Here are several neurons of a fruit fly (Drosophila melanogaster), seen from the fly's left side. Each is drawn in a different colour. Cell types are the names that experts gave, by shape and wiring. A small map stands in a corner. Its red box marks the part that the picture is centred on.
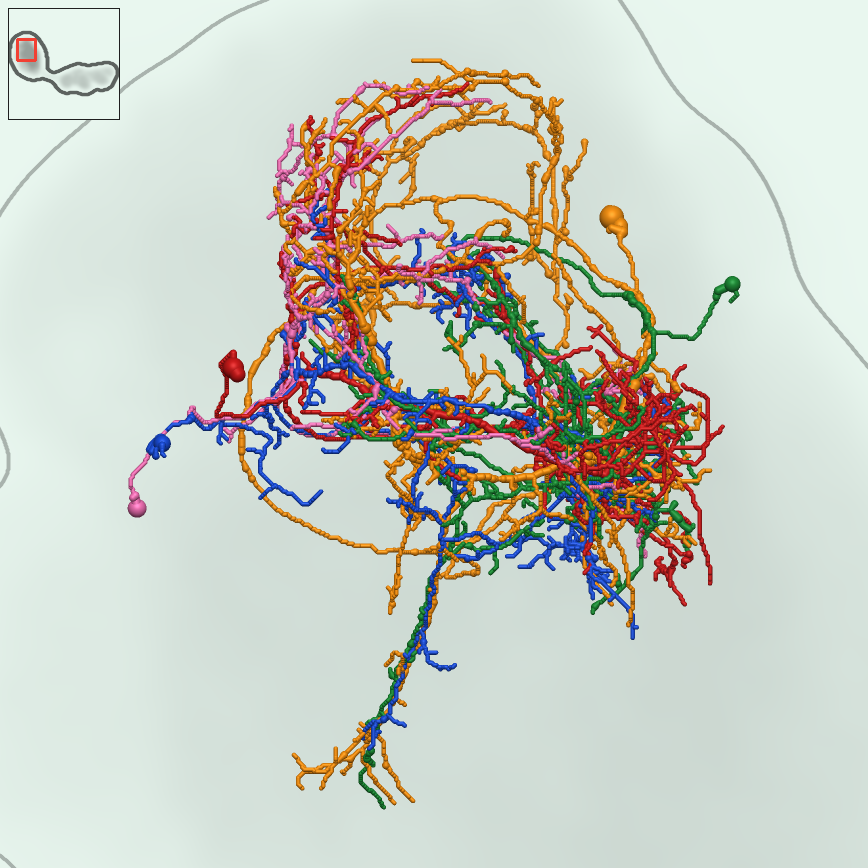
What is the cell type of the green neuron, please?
CL151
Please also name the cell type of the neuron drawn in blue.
PLP054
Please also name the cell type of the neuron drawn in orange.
PLP128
